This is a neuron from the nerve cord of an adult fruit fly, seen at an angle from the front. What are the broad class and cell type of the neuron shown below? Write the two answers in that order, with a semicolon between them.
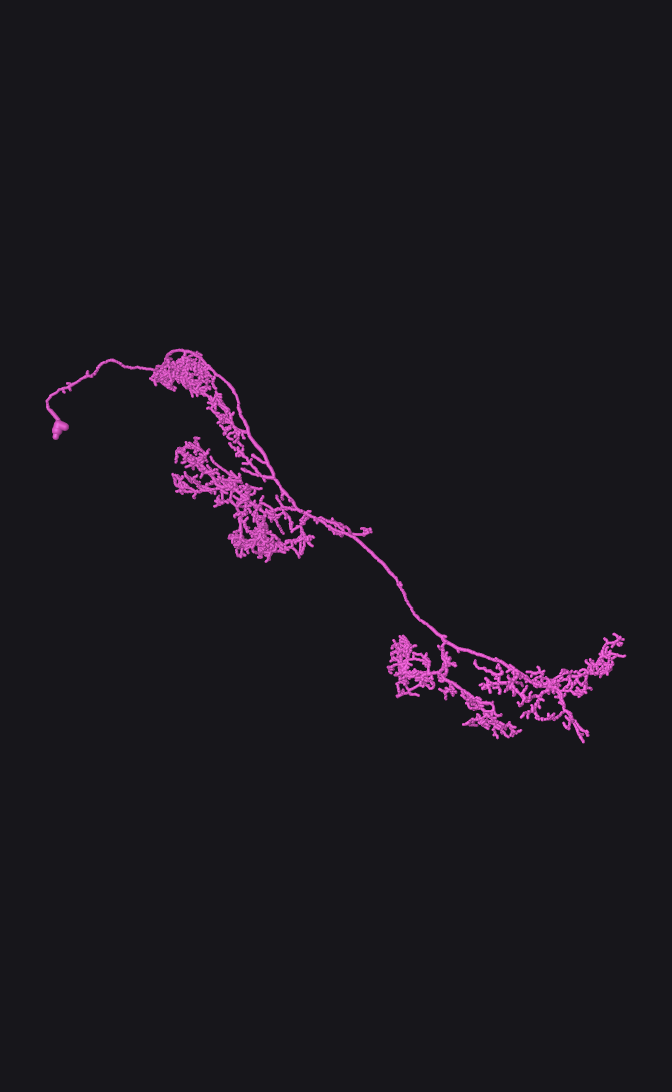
nerve-cord intrinsic neuron; INXXX027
